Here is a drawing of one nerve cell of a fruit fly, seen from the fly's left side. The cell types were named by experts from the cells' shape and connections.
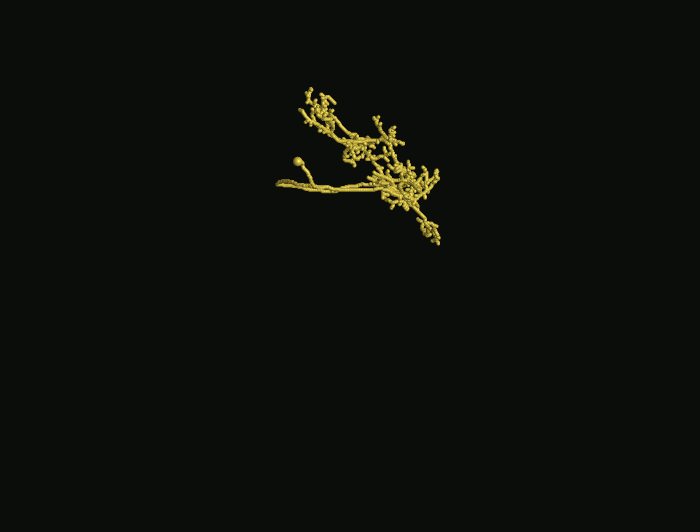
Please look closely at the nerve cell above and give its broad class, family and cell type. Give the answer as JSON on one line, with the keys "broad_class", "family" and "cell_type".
{"broad_class": "central-brain intrinsic neuron", "family": "hemilineage SLPav1_medial", "cell_type": "CL099"}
